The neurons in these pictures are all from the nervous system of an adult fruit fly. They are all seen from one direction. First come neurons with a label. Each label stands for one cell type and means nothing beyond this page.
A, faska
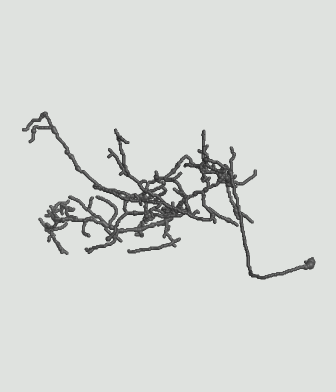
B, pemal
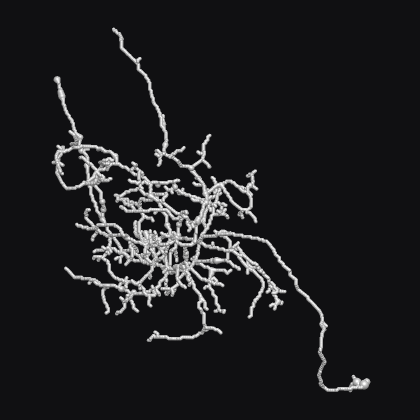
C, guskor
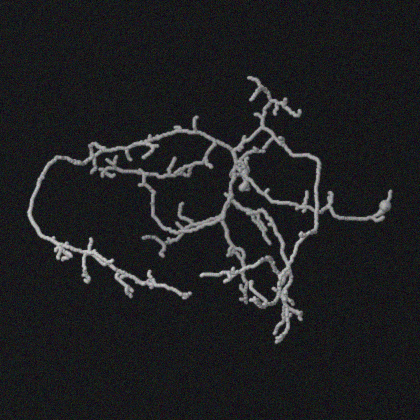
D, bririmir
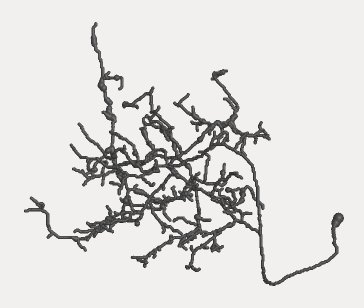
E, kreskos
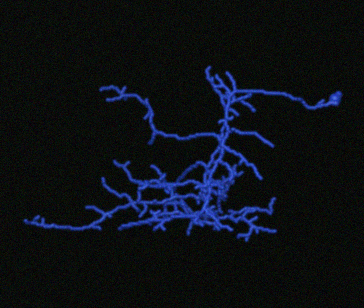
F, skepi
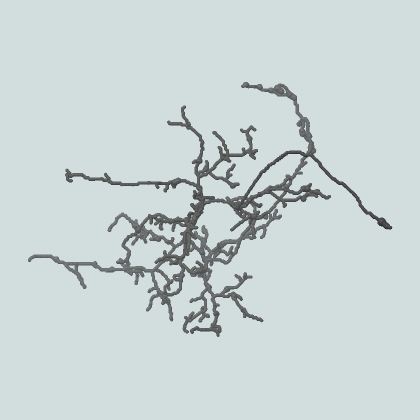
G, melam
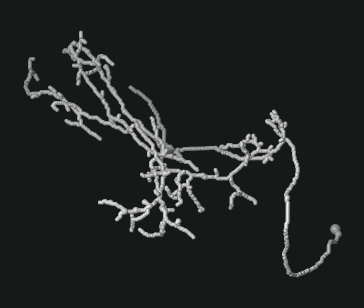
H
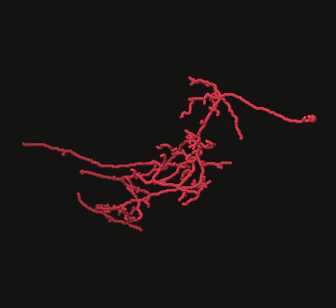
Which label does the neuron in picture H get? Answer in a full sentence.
It belongs to faska.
